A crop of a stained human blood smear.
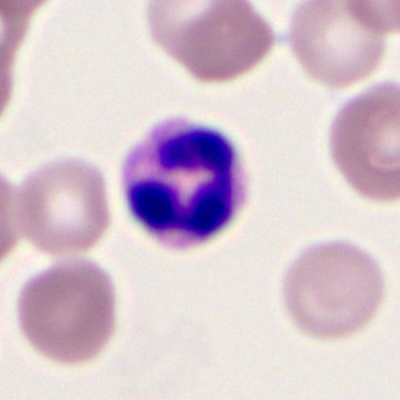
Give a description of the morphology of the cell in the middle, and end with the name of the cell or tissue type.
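A round, smooth outline encloses nuclear lobes set around a pale pinkish central area. No nucleoli are visible. Large, coarse orange-red granules are absent from the cytoplasm. The cell is a segmented neutrophil.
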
